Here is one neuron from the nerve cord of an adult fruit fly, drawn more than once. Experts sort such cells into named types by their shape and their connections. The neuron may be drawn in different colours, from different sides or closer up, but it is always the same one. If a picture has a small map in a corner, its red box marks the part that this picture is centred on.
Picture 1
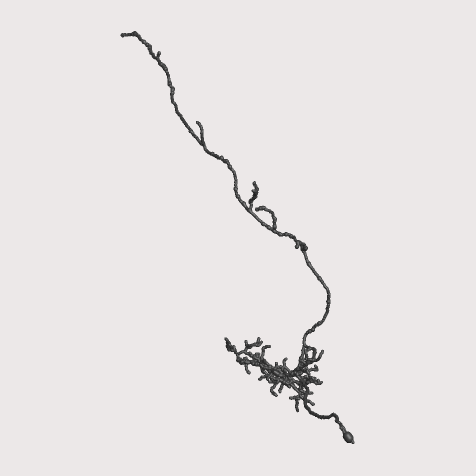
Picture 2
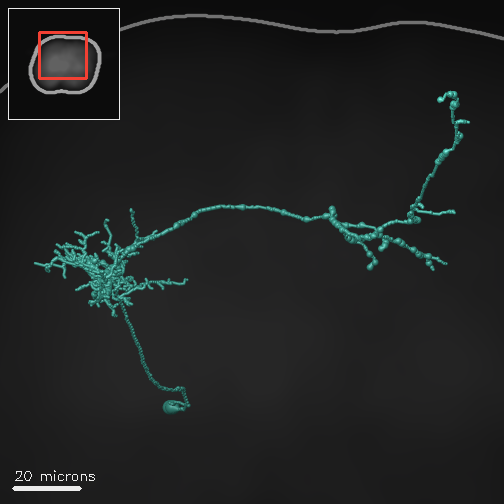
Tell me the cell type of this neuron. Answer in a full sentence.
The cell type is IN06A071.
